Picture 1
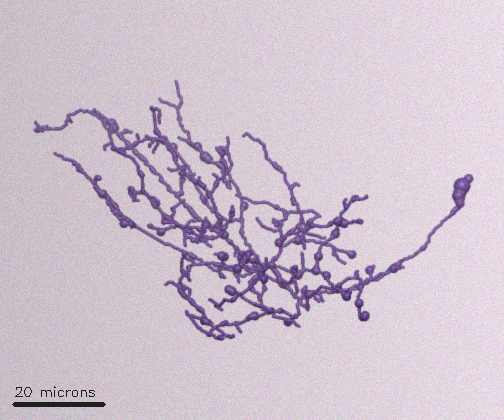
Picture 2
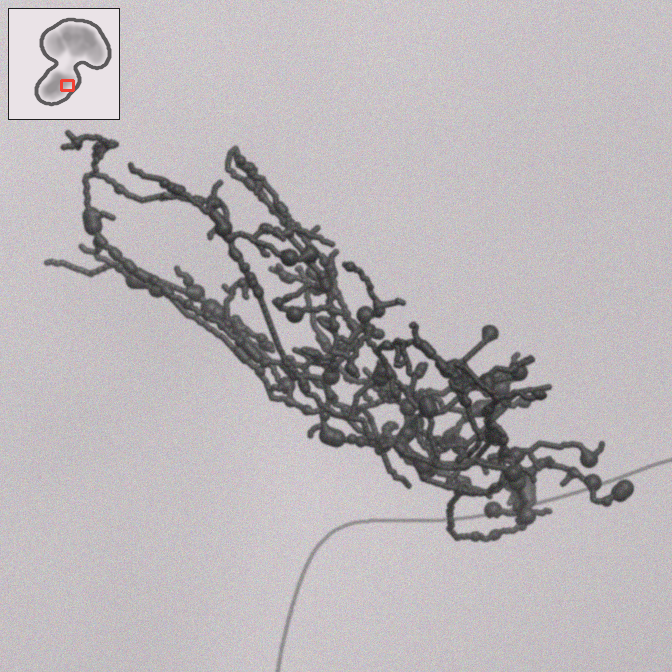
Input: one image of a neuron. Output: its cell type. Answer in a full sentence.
The cell type is IN01B065.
